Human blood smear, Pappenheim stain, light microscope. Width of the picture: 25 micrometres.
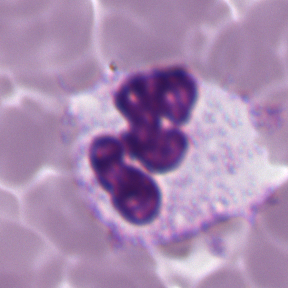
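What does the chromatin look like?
Dark purple and coarsely clumped, with small paler patches.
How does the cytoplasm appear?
Abundant, pale pinkish-lilac, with fine lilac granules scattered evenly.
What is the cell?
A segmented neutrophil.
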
